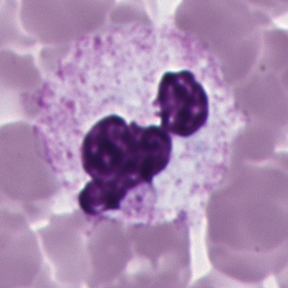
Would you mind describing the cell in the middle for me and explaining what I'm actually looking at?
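I see a roughly round outline. Inside, the nucleus is divided into several separate lobes, and I can make out no nucleoli. Fine pinkish-violet granules lie scattered throughout the cytoplasm. I'm looking at a segmented neutrophil.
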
